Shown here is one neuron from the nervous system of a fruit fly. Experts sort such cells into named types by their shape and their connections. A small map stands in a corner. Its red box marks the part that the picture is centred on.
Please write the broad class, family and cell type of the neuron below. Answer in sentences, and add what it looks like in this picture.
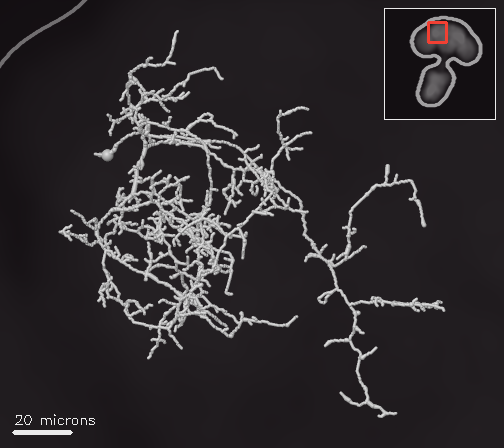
Its broad class is central-brain intrinsic neuron. The family is hemilineage SLPa&l1_anterior. Its cell type is CL080. From top to bottom in the picture it spans about 140 microns. The picture shows more than a hundred branch ends.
